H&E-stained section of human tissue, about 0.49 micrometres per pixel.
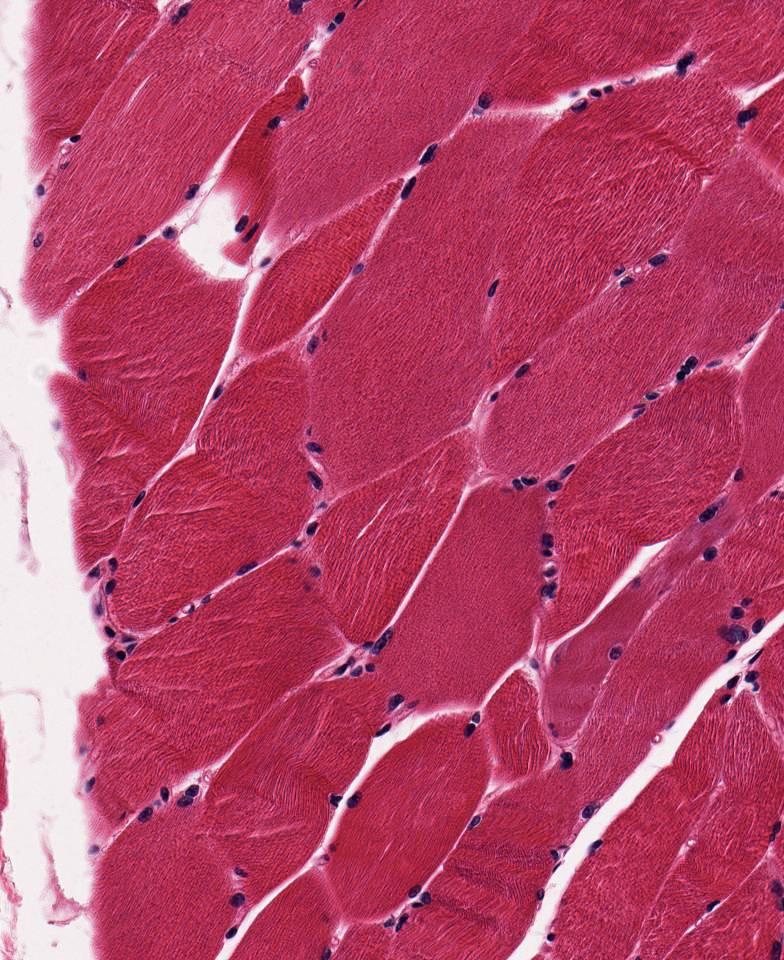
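Skeletal muscle, with dark blue, flattened oval nuclei at the fibre edges rather than centres. Only thin strands of pale connective tissue part neighbouring fibres, and there are no fat cells among them. An empty white strip with faint pink wisps runs down the left edge.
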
